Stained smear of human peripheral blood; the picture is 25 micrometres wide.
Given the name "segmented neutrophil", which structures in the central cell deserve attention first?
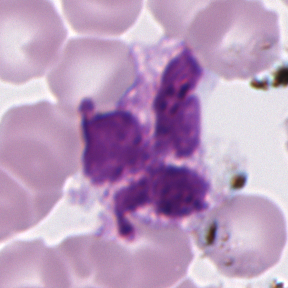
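Let's start with the granules, since that is where the picture lines up.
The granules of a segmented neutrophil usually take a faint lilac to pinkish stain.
Here the cytoplasm holds fine pinkish-violet granules, and that fits this segmented neutrophil. Now the nucleus: its chromatin stains dense dark purple with coarse clumping, and no nucleoli can be seen in it. Finally, trace the edge of the cell; the border is ragged and poorly defined, with wispy cytoplasm at its margins.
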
